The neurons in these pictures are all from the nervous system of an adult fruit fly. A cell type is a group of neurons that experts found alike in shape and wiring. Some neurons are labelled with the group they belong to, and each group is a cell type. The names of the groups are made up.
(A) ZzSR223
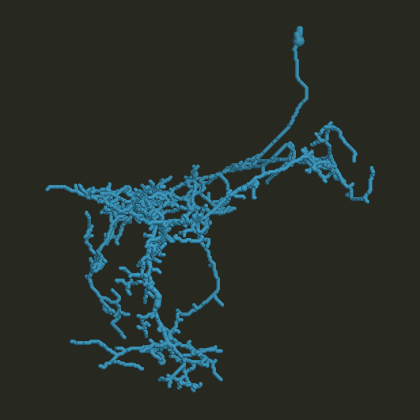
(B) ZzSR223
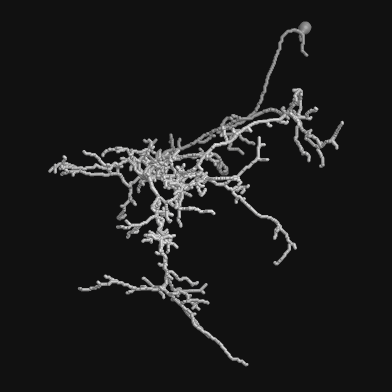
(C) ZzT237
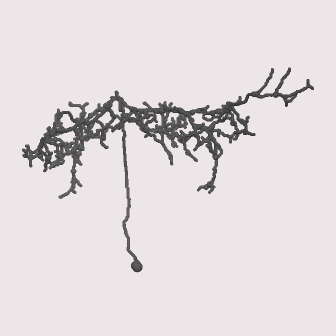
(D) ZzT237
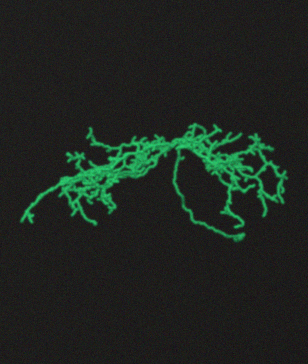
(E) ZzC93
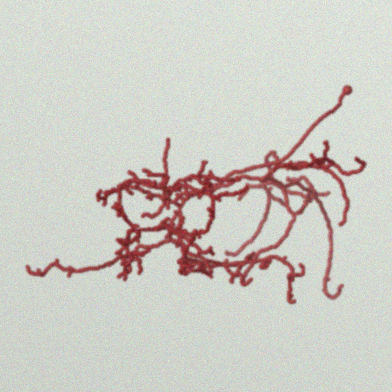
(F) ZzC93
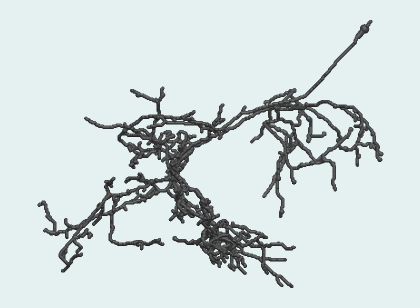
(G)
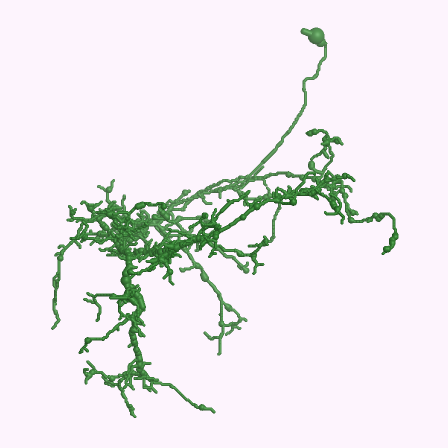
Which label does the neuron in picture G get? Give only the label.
ZzSR223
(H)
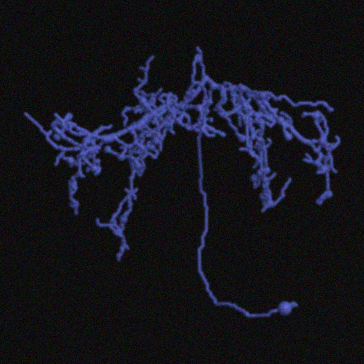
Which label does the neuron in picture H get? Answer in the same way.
ZzT237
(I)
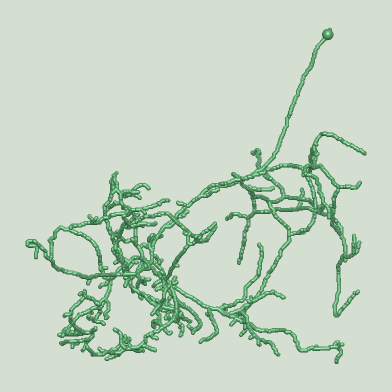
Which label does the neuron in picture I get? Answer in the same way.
ZzC93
